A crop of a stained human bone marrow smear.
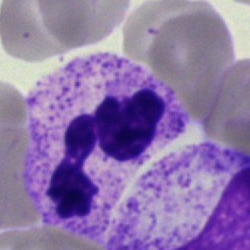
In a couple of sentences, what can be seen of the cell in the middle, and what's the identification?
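Round-ish outline, smooth edge. Chromatin's dense, dark purple and clumped, and I can't make out any nucleoli. Purple-violet granules are scattered all through the cytoplasm. That's a segmented neutrophil.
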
